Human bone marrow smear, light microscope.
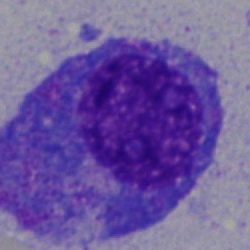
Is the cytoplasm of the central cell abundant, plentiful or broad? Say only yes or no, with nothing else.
Yes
